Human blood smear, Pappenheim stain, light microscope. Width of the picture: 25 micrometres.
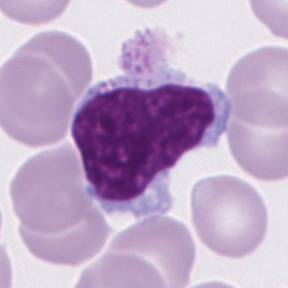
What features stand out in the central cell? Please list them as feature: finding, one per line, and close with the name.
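Nucleus: irregular, angular outline
Chromatin: coarse and clumped
Margin: ragged, with small irregular projections
Granules: cluster of small purple granules against the top edge
Name: large granular lymphocyte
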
